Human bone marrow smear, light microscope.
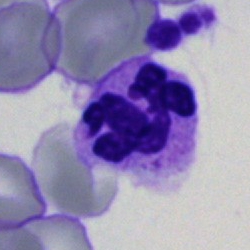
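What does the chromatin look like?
It is dense, dark purple and coarsely clumped.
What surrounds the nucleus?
A moderate rim of pale lilac-pink cytoplasm, with scattered small purple specks, most visible toward the lower part of the cell.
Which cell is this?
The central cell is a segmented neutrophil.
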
